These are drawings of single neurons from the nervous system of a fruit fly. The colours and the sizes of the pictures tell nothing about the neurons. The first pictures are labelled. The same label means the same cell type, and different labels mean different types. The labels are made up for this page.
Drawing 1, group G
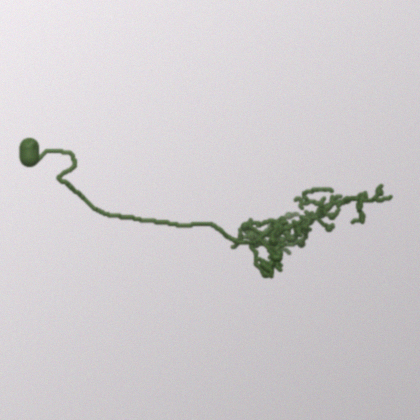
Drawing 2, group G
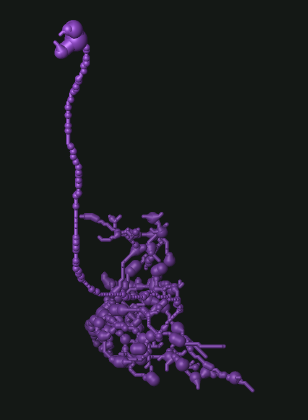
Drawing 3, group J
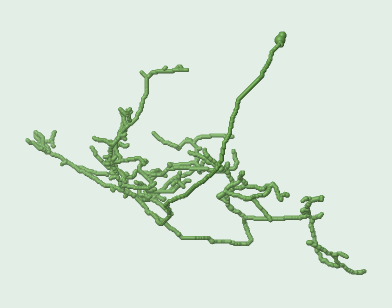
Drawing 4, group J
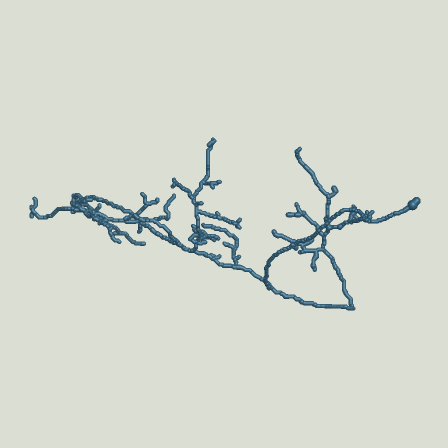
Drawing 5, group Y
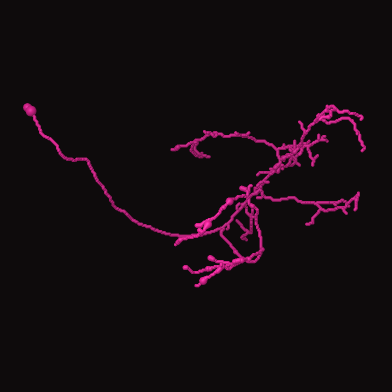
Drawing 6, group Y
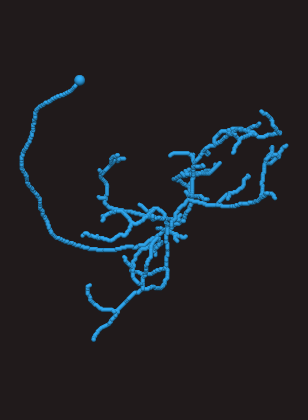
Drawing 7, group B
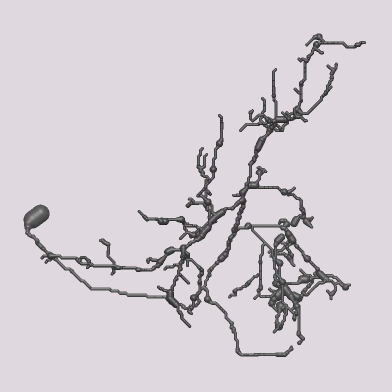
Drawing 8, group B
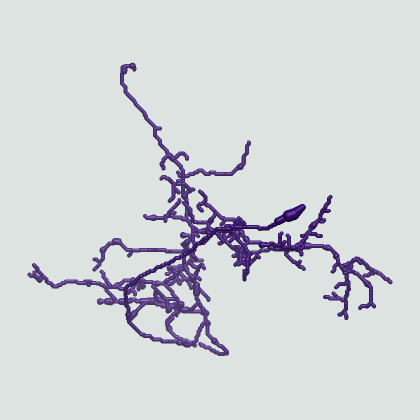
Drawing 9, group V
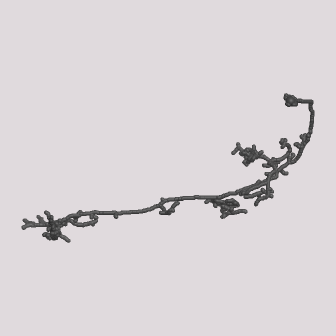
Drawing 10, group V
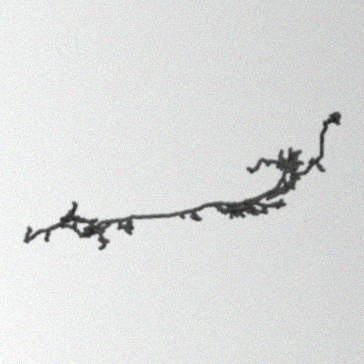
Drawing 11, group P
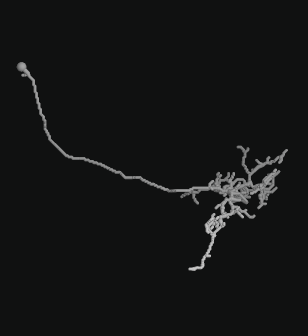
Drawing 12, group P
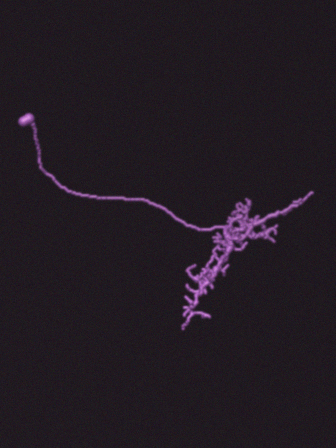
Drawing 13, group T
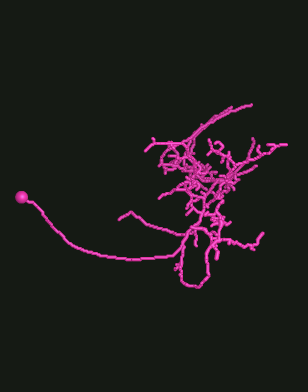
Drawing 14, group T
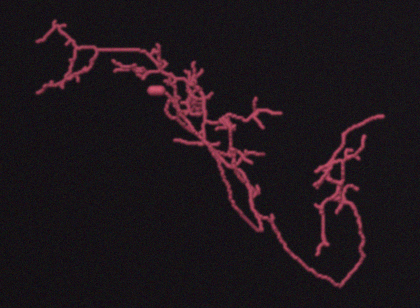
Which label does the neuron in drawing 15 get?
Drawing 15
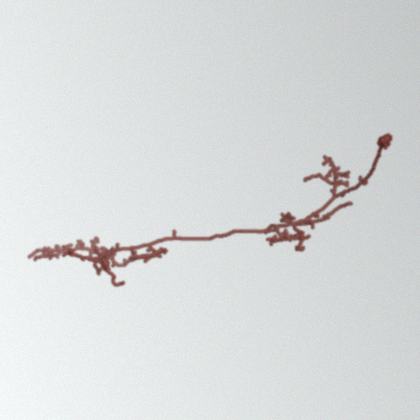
group V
